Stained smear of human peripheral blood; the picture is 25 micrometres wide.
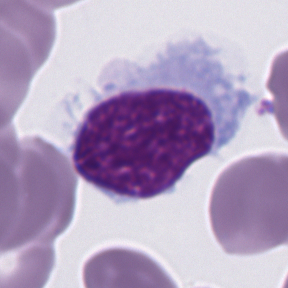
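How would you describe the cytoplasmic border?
Ragged, with fine hair-like projections; most of the cytoplasm spreads above and to the right of the nucleus, and it contains no vacuoles.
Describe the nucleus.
It is oval in outline, about 13 by 9 micrometres, lies toward the lower left of the cell and fills about 60% of the cell's area.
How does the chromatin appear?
Dense and coarsely clumped, with paler streaks between the clumps.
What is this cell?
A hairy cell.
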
